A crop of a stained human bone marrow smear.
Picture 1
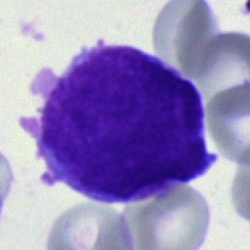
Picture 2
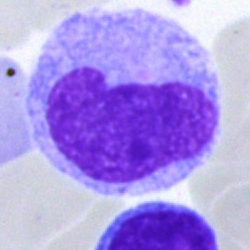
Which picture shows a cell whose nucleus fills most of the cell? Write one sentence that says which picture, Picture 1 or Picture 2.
What picture 1 shows is a cell with scant cytoplasm.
